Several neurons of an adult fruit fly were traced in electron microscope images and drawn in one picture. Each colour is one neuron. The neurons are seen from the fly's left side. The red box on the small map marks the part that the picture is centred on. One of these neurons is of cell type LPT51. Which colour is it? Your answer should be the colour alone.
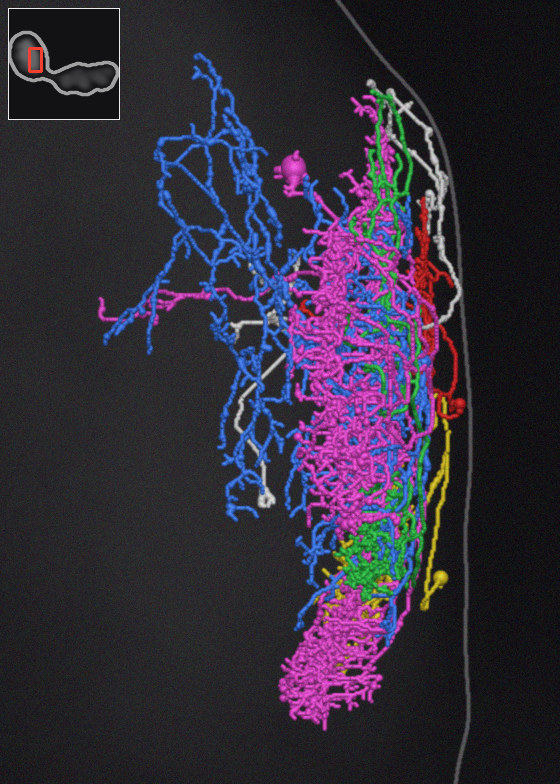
blue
